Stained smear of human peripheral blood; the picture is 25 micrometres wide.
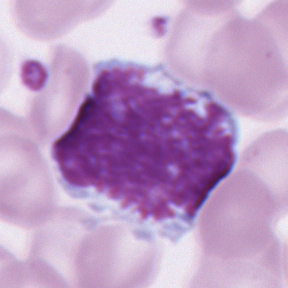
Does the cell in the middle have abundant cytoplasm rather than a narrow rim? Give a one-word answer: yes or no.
No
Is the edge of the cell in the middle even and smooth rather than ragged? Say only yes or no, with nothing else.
No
